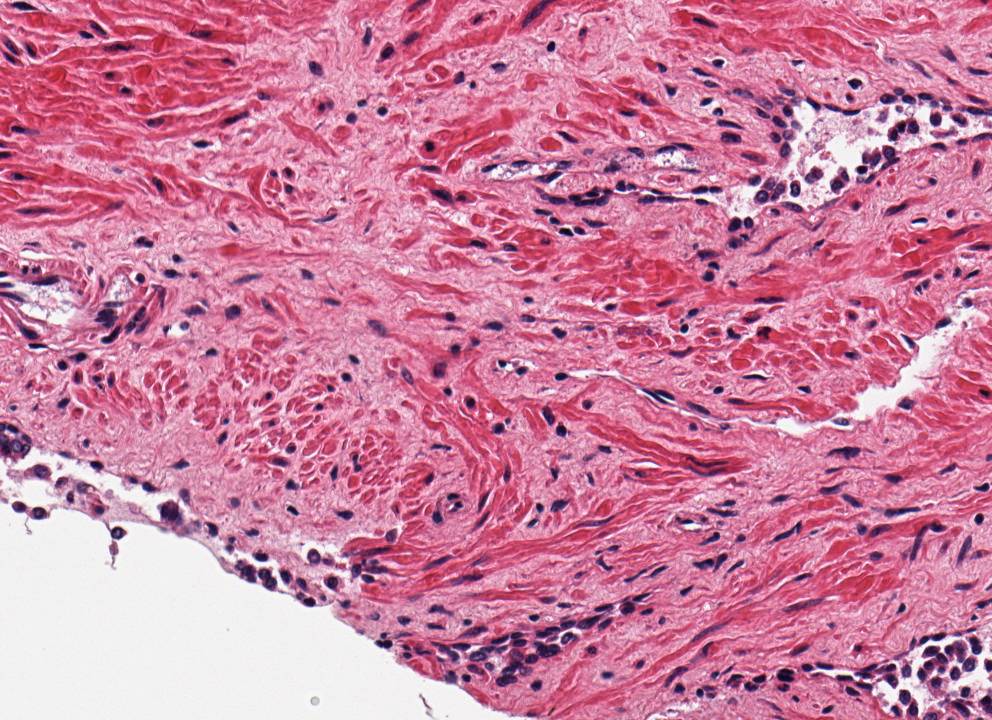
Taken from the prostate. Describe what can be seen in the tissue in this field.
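Smooth muscle cells have bright pink cytoplasm and elongated, dark nuclei. Lower left and centre, some bundles are cut across as clusters of small rounded pink profiles. Between bundles, tissue is paler pink and finely fibrillar. Upper right: a slit-like channel holding small round dark nuclei.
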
